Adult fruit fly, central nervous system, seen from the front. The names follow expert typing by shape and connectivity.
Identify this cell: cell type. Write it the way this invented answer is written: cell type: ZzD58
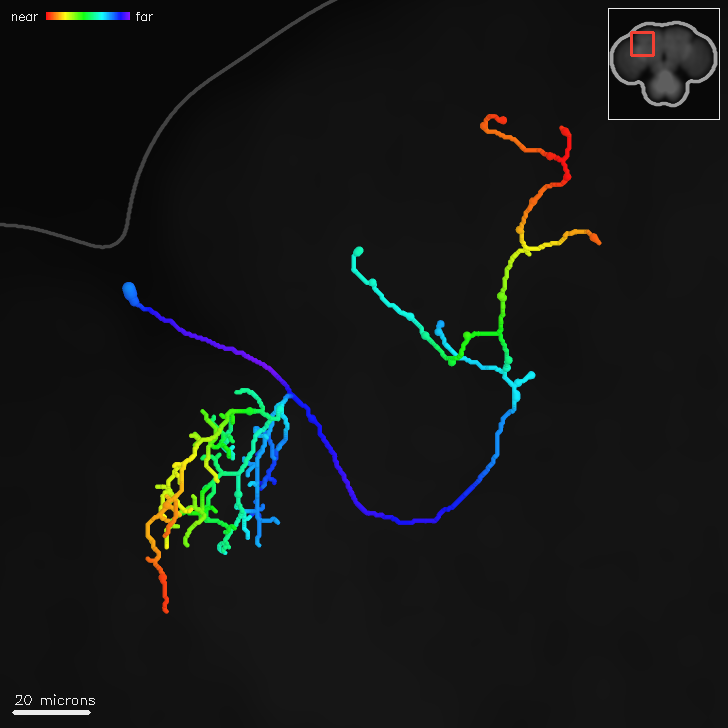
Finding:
cell type: LoVP8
